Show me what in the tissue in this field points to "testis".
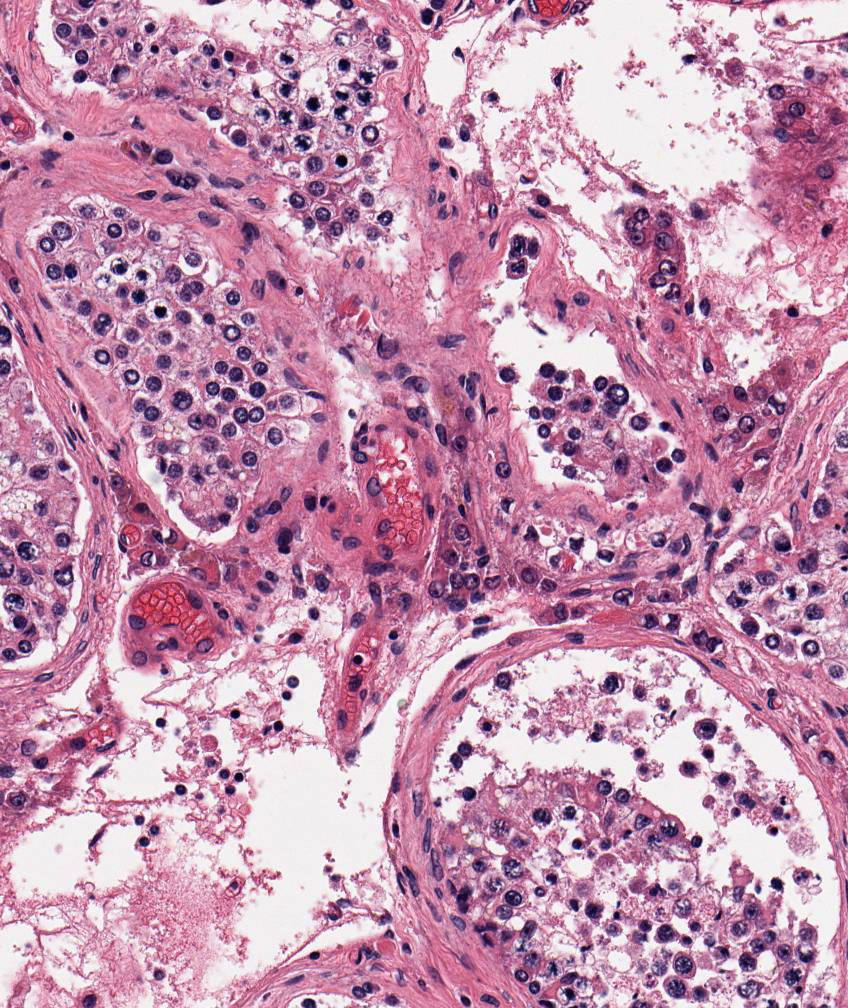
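This is testis: rounded tubular units cut across, with bands of pink fibrous stroma between them. The tubules are filled with round cells that have round dark nuclei and pale or clear cytoplasm.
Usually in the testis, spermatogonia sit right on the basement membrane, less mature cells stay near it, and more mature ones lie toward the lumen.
The lower right tubule doesn't go with that: its cells lie loosely scattered, many detached into the central space. There are no fat cells anywhere in the field.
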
